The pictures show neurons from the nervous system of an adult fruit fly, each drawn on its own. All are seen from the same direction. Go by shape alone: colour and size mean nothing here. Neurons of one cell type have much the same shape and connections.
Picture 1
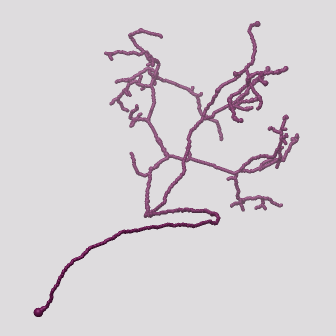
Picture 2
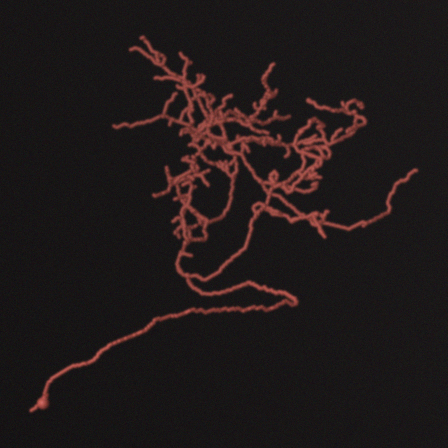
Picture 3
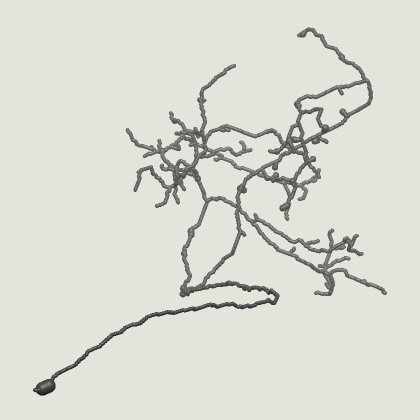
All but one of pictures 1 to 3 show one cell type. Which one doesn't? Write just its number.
2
